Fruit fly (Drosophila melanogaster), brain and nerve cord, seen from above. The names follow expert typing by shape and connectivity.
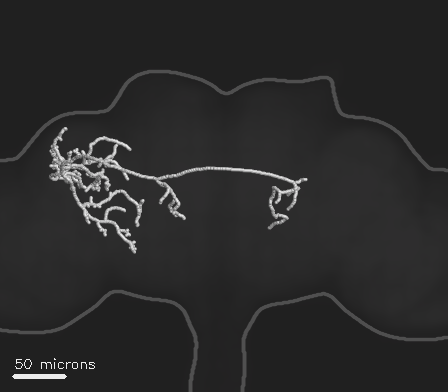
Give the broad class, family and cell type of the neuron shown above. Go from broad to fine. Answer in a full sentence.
A central-brain intrinsic neuron of hemilineage VLPl&p2_lateral, type AVLP121.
